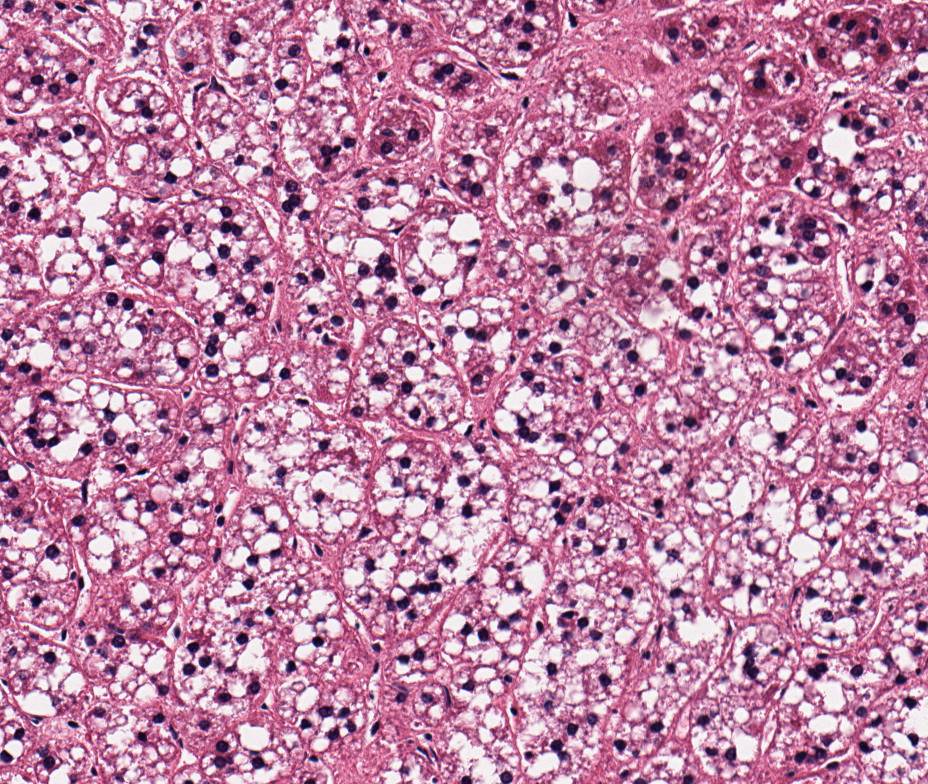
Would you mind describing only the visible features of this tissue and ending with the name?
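Throughout the field, cells form rounded nests, each bounded by a thin pink septum; these septa are delicate strands, not thick fibrous bands. Most cells have cytoplasm filled with many clear round vacuoles of varying size. Their nuclei are small, round and darkly stained. This tissue is adrenal gland.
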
